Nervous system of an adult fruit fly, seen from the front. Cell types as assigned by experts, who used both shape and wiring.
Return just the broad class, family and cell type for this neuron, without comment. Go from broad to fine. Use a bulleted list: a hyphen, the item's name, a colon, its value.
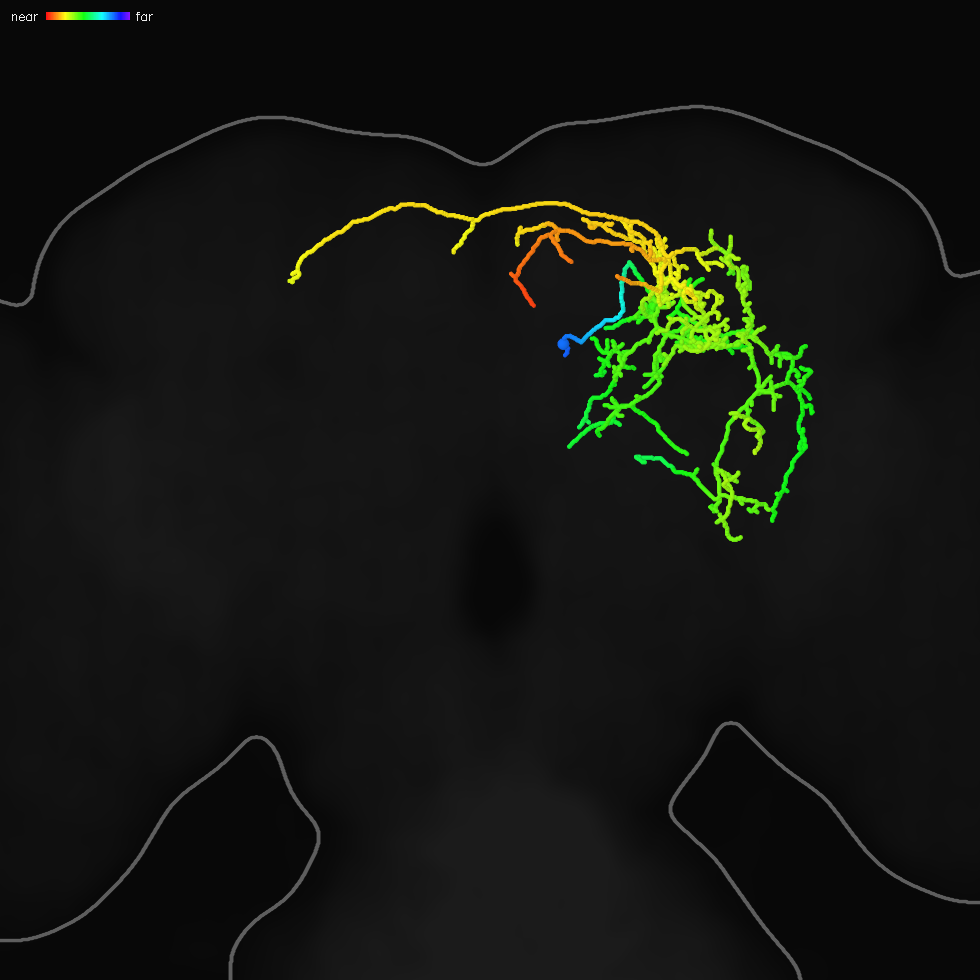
- broad class: central-brain intrinsic neuron
- family: hemilineage DM4_dorsal
- cell type: pC1_10c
